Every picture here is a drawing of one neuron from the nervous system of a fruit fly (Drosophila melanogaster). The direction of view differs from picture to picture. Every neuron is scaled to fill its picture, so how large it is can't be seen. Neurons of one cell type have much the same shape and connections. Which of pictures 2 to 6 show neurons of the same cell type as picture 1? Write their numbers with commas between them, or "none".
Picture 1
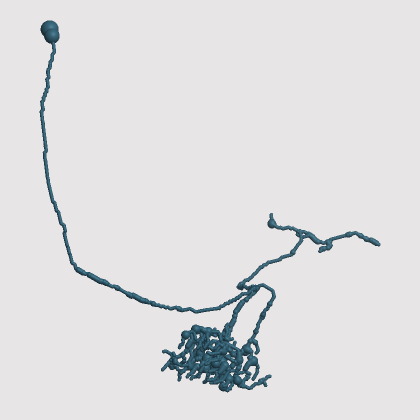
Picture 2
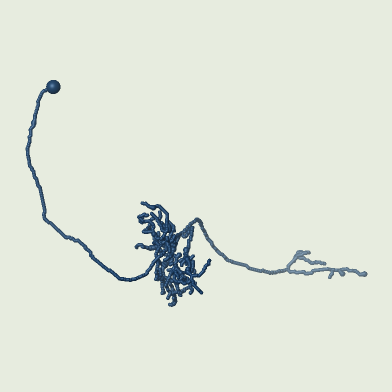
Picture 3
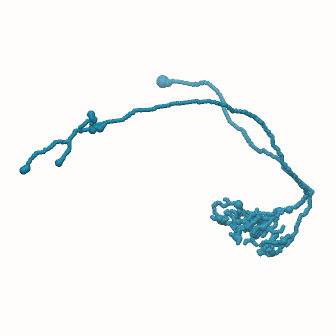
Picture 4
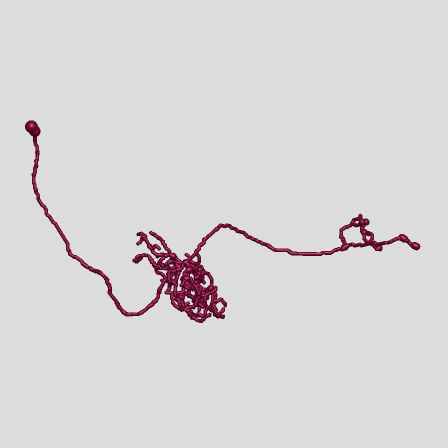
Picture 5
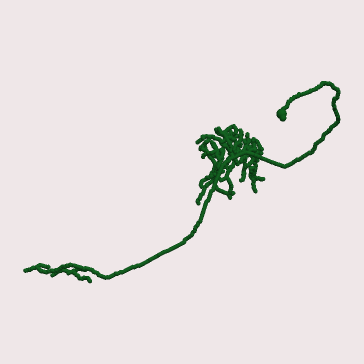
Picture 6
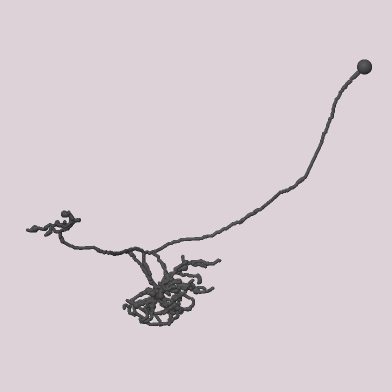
2, 5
